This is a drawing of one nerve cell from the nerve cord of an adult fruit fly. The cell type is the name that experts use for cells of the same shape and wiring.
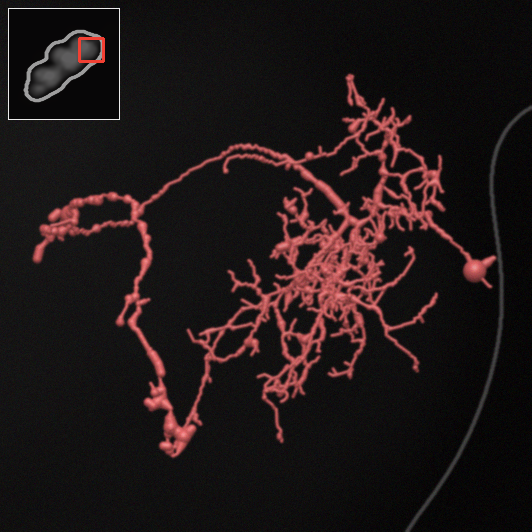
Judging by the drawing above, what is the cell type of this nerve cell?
IN09A021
